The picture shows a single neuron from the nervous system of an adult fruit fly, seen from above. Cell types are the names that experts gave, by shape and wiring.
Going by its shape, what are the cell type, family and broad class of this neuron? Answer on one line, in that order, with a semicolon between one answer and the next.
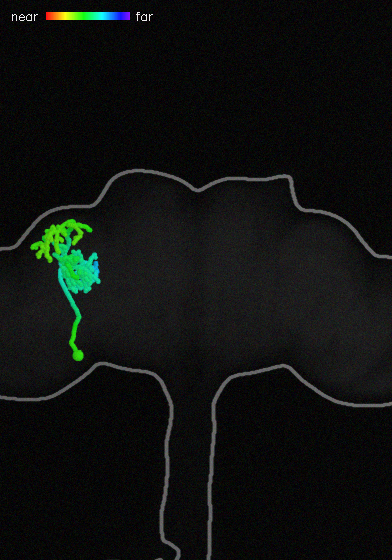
AVLP555; hemilineage VLPp1; central-brain intrinsic neuron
